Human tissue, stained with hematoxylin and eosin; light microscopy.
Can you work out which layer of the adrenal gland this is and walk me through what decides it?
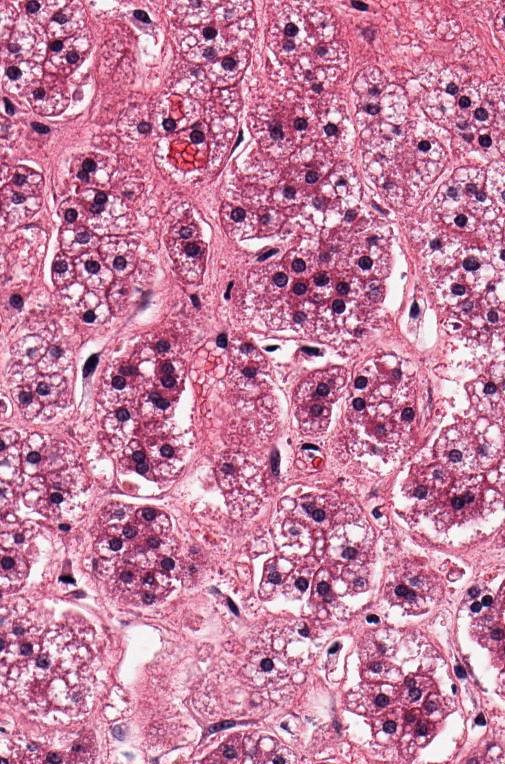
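Zona fasciculata, then. Let me look: the cells' pale pink cytoplasm is filled with many small clear vacuoles, and their nuclei are small, round and darkly stained.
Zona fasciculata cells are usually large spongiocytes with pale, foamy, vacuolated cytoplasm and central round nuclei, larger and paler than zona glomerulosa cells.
The cells sit in rounded nests, with thin partitions carrying flattened, elongated nuclei consistent with capillary endothelium.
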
